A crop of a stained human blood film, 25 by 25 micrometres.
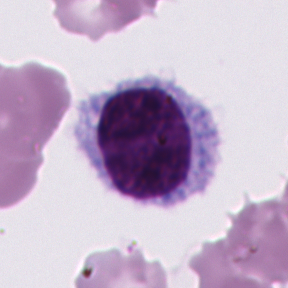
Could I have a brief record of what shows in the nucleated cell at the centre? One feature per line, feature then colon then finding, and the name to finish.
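Nucleus: oval, no indentation or lobes
Nucleolus: none distinctly visible
Cytoplasm: pale blue rim, wider on the right than on the left
Granules: no distinct purple granules in the cytoplasm
Name: hairy cell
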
